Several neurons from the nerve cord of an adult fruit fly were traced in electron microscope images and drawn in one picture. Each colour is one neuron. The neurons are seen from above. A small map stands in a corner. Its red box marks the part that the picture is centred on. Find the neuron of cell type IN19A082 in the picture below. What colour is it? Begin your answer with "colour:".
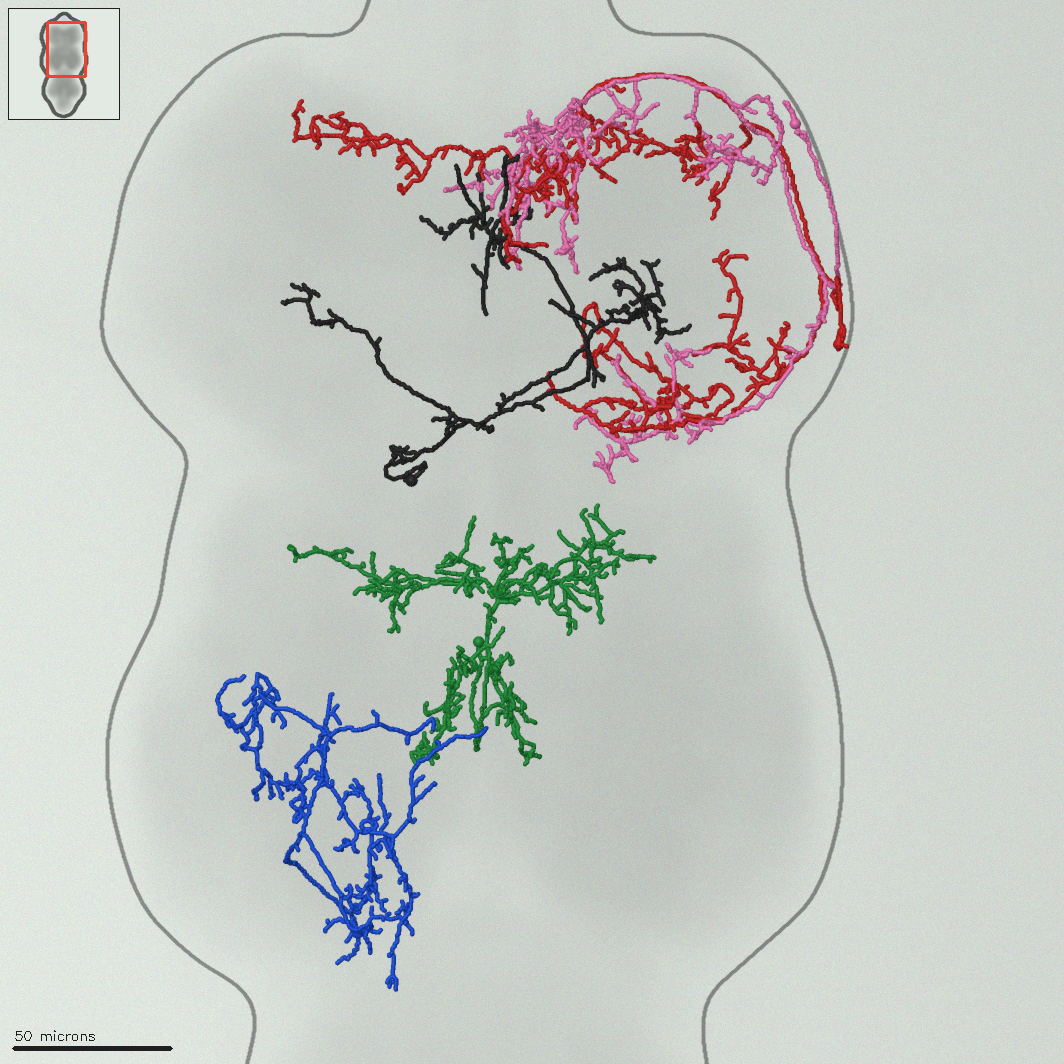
colour: pink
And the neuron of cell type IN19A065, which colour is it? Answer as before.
colour: red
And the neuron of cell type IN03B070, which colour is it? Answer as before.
colour: blue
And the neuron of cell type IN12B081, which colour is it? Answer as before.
colour: black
